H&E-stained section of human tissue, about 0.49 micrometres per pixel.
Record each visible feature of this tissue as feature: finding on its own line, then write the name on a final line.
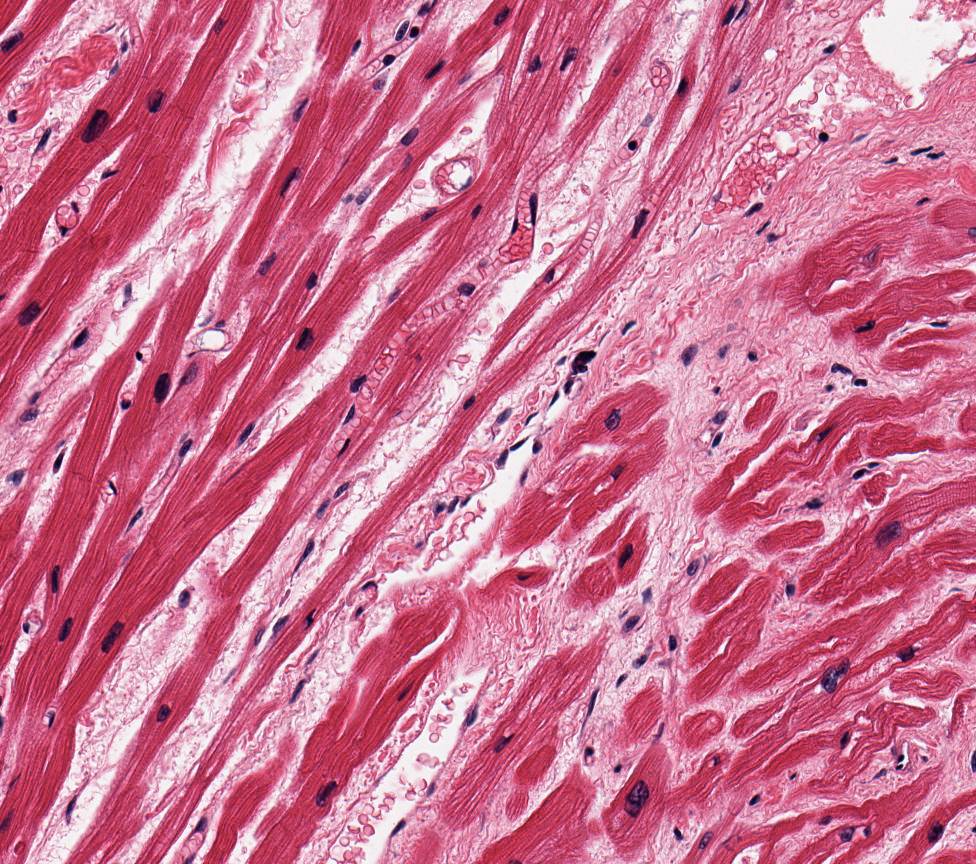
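Cut profiles: right half, muscle fibres cut across or obliquely, short and irregular
Longitudinally cut fibres: branch and join neighbouring fibres
Fibrous tissue: pale pink, wavy, between fibres, most abundant in right half
Capillaries: between muscle fibres, red blood cells in rows
Name: atrial appendage of the heart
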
